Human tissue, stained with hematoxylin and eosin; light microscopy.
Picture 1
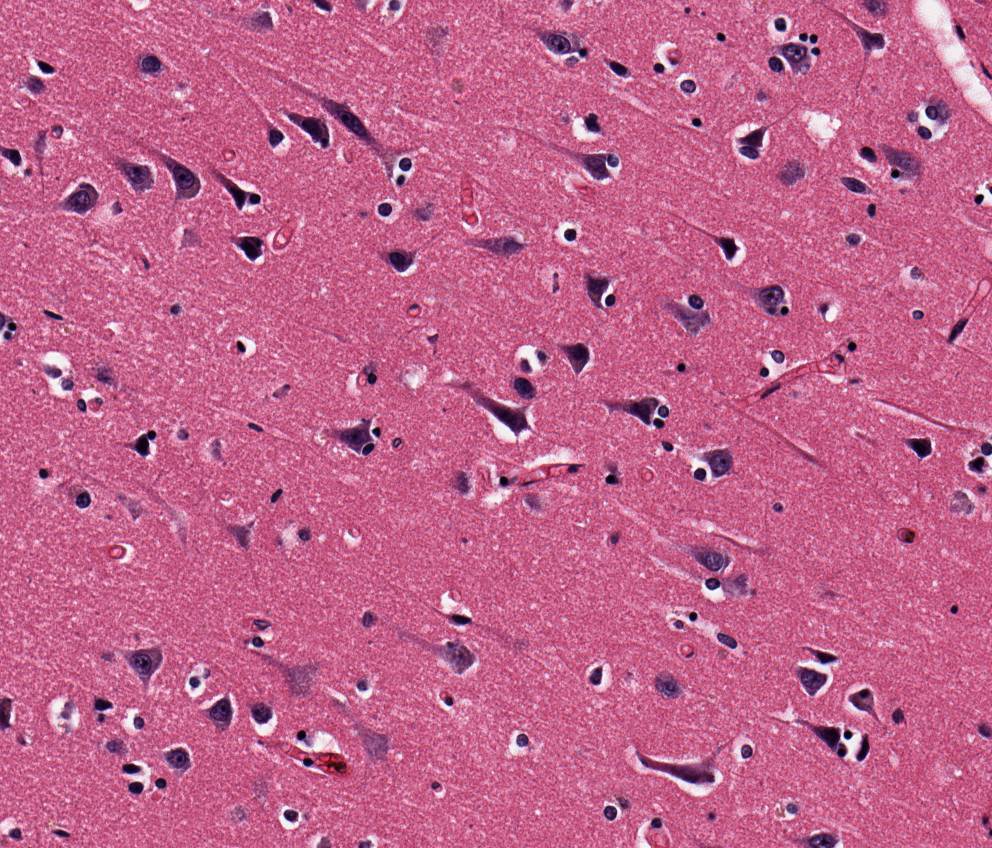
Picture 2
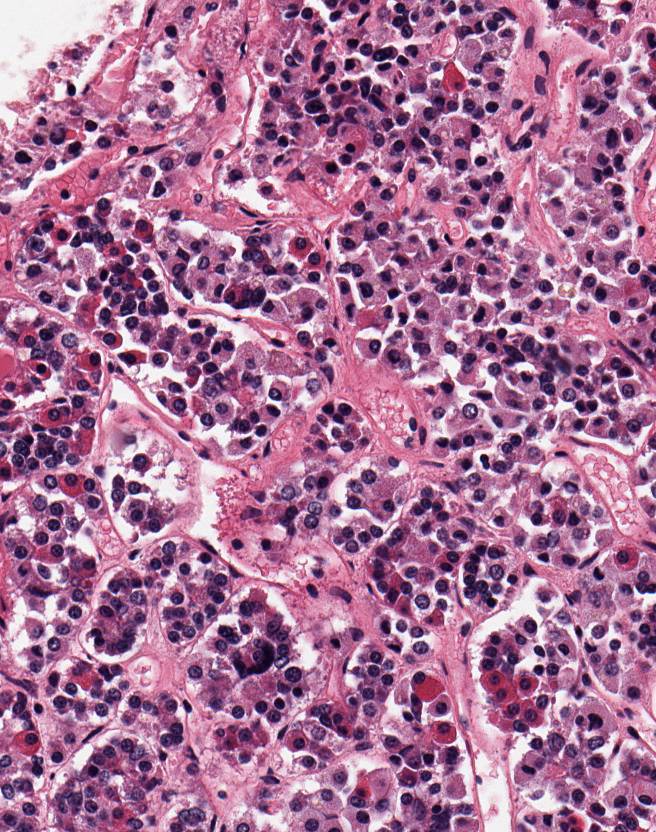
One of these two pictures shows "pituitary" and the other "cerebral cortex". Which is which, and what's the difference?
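The cerebral cortex is in picture 1, the pituitary in picture 2. In the cerebral cortex, cells lie singly in a uniform, finely fibrillary pink background without epithelium, glands or organised units. Many neurons have triangular bodies with a single tapering process; some show a round, pale nucleus with a dark nucleolus. Small, round, dark nuclei with scant cytoplasm lie between them, some pressed against neuron bodies. The pituitary cells form rounded nests and cords of mostly pale pink-purple cytoplasm, without gland lumina or colloid follicles. Thin pink septa between them hold flattened, elongated nuclei lining narrow channels consistent with capillaries.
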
